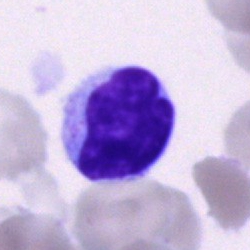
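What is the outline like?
Smooth and roughly round.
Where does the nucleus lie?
It fills most of the cell and sits toward the right, with dark purple, clumped chromatin and paler patches between the clumps.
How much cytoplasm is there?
Only a scant rim of pale blue to lavender, widest on the left.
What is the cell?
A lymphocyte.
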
